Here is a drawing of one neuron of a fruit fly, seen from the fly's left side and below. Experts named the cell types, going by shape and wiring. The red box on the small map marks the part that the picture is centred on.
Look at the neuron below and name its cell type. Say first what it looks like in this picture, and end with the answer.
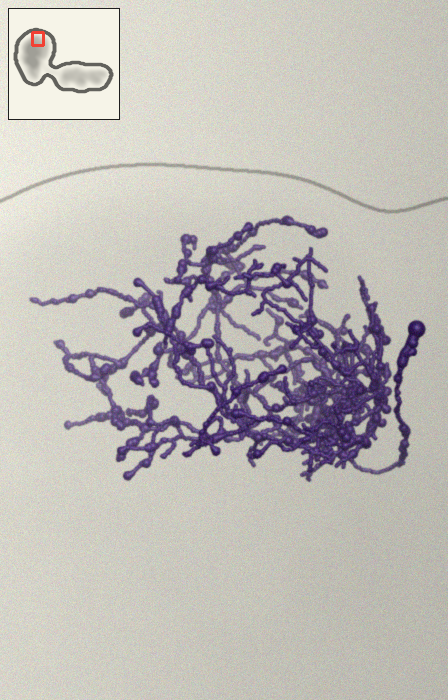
The cell body is on the right of the picture. The picture shows dozens of branch ends. It is a central-brain intrinsic neuron. Its cell type is LHPV4j3.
